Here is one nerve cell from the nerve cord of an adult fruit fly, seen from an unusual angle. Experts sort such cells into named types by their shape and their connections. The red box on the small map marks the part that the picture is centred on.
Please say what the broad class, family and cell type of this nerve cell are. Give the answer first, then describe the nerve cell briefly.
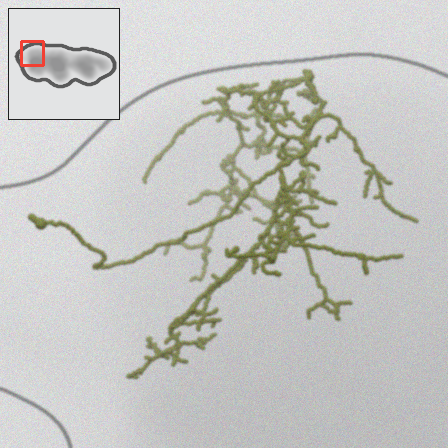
It is a nerve-cord intrinsic neuron. Its family is hemilineage 08A. Its cell type is IN08A030. Dozens of branch ends can be seen. In this view it is wider than it is tall.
